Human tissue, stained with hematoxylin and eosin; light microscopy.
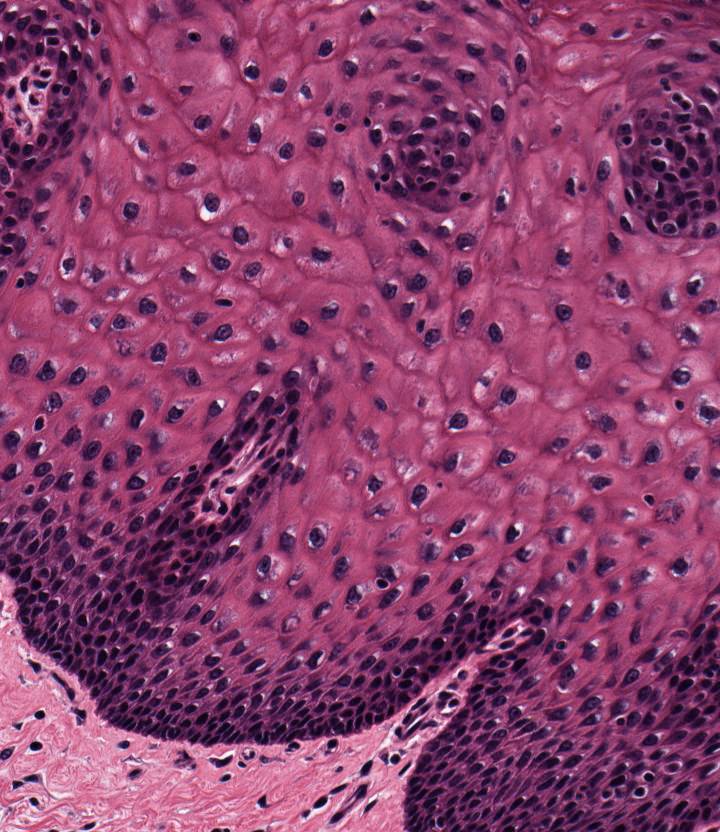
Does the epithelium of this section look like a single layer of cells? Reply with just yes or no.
No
